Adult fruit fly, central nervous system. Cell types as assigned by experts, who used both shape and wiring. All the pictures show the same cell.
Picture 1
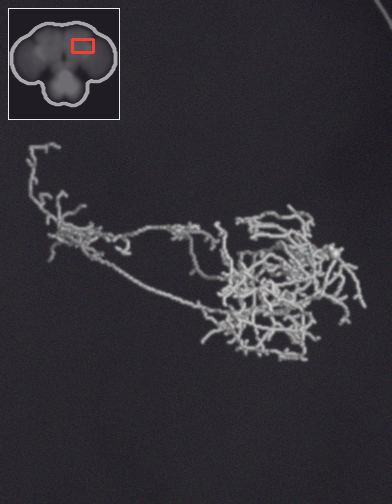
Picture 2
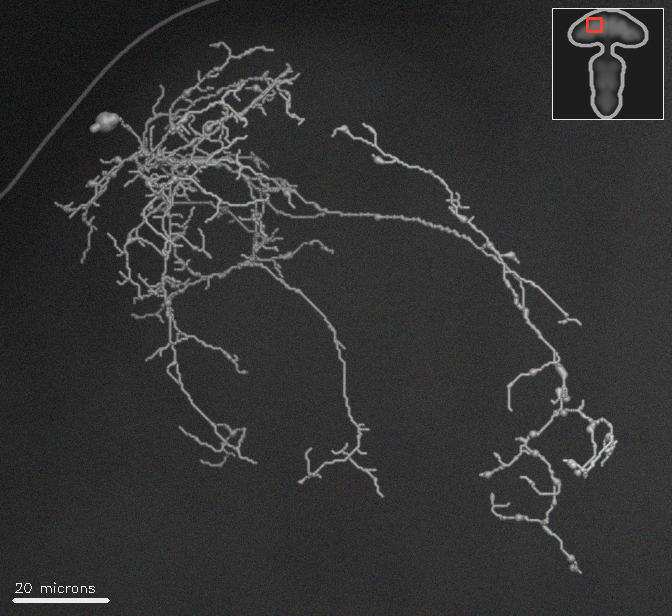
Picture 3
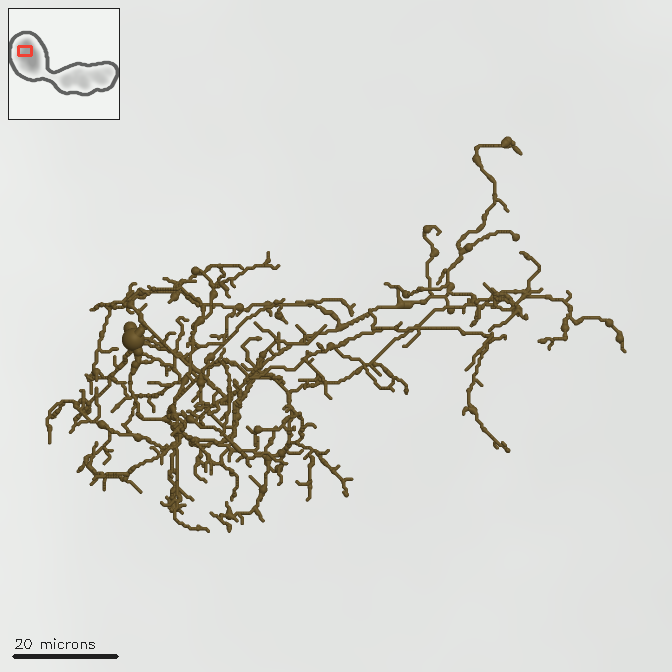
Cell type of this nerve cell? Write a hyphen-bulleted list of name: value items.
- cell type: AVLP197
